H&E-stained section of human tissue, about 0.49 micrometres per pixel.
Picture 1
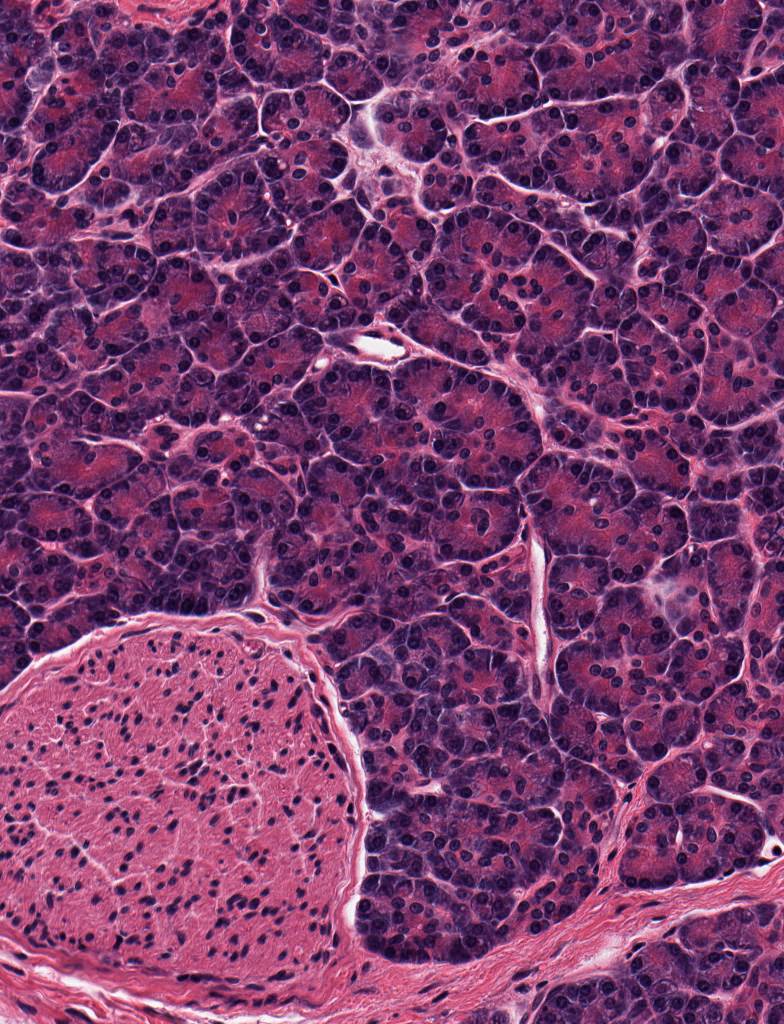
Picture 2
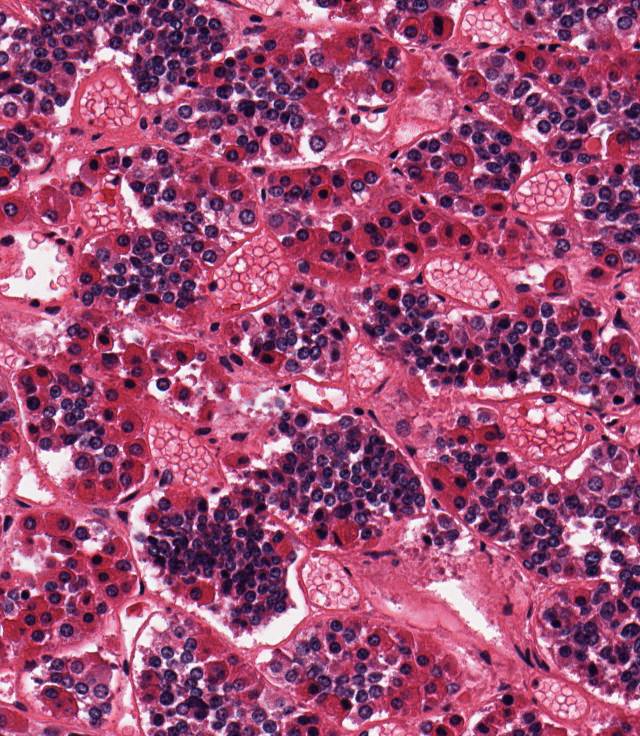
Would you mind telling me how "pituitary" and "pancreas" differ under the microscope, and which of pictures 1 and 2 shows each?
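So: pancreas in picture 1, pituitary in picture 2. The pancreas is mostly closely packed small rounded acini with thin connective tissue strands between them. Its acinar cells look two-toned, deep purple at the base and pink and granular toward each acinar centre, with round nuclei sitting toward the outer base. In the pituitary, the cells lie in nests instead. Many have abundant bright red cytoplasm and one round central nucleus, while small dark-nucleated cells with scant cytoplasm crowd the nests of the centre and lower left. Narrow white clefts between some nests and their septa are shrinkage artefact from processing.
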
